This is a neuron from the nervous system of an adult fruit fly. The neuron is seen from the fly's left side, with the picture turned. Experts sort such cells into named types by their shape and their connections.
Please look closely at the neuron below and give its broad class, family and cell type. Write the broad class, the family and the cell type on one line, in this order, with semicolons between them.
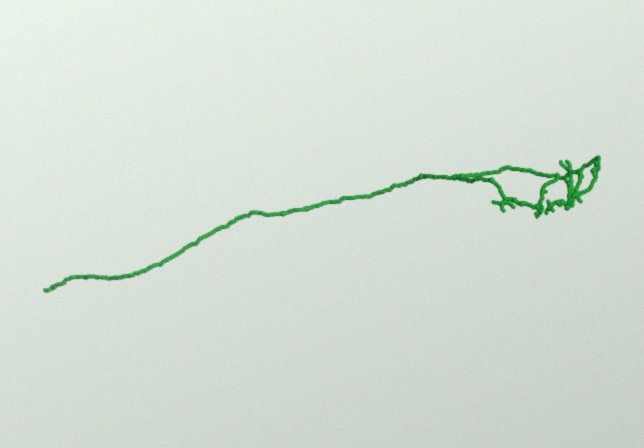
sensory neuron entering the brain; class mechanosensory; BM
